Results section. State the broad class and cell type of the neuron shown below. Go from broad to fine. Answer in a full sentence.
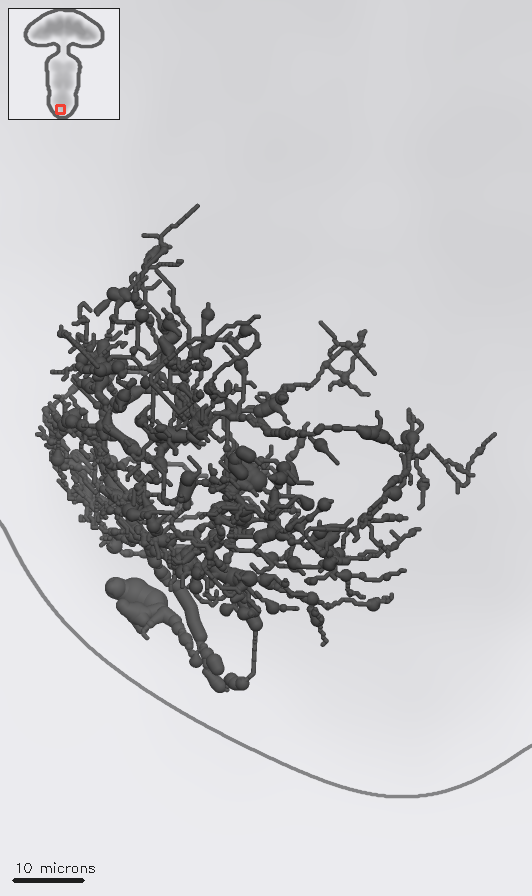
A nerve-cord intrinsic neuron, type INXXX271.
